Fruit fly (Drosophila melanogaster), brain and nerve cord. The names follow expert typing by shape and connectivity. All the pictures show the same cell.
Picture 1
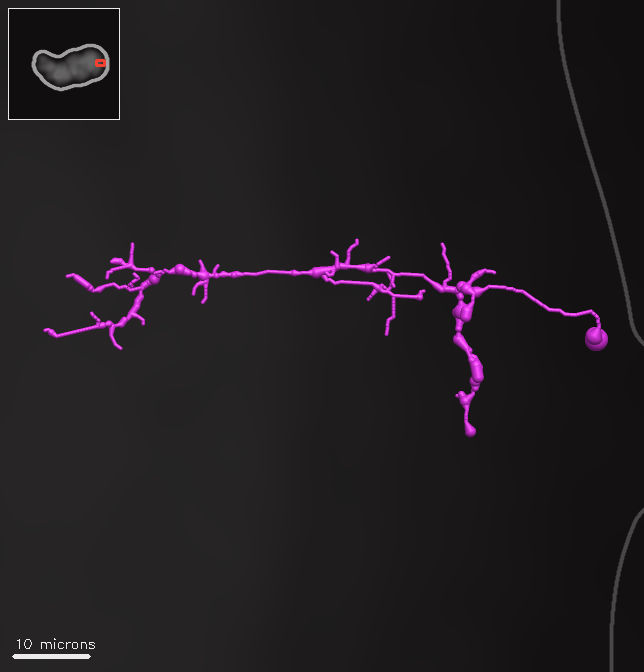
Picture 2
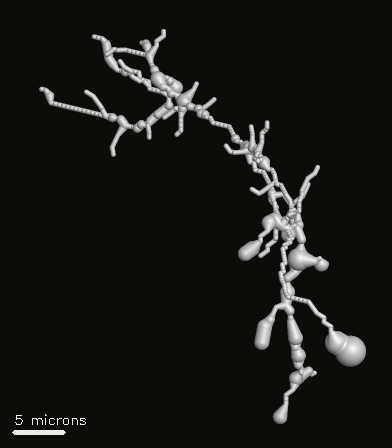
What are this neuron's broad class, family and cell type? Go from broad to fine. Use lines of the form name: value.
broad class: optic-lobe intrinsic neuron
family: Mi
cell type: Mi13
